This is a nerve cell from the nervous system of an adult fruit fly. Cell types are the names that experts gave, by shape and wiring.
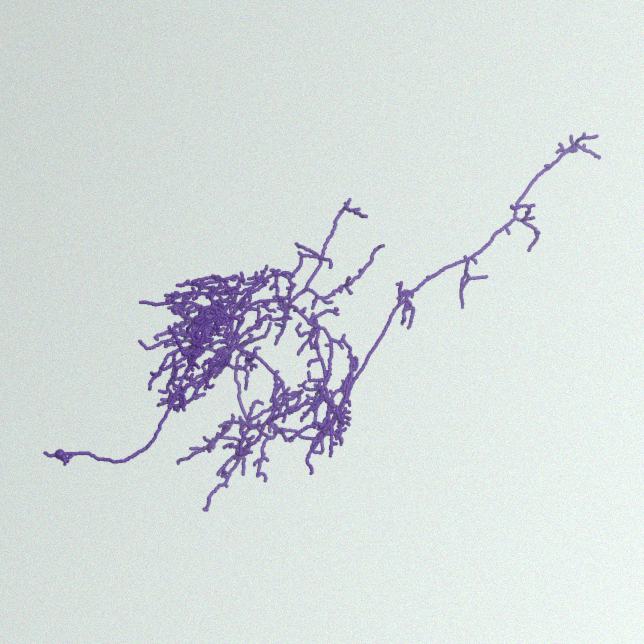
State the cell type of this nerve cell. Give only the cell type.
INXXX031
